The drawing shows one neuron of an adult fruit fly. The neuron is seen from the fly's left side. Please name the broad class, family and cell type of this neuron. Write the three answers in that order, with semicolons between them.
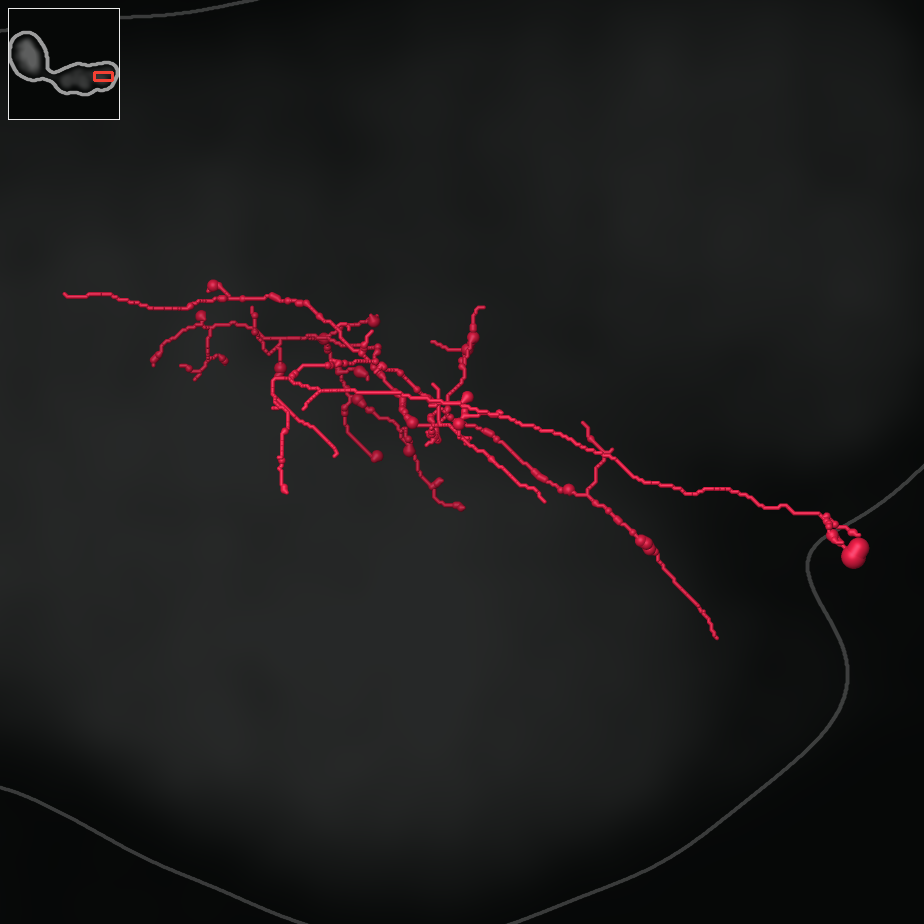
nerve-cord intrinsic neuron; hemilineage 03A; IN03A064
